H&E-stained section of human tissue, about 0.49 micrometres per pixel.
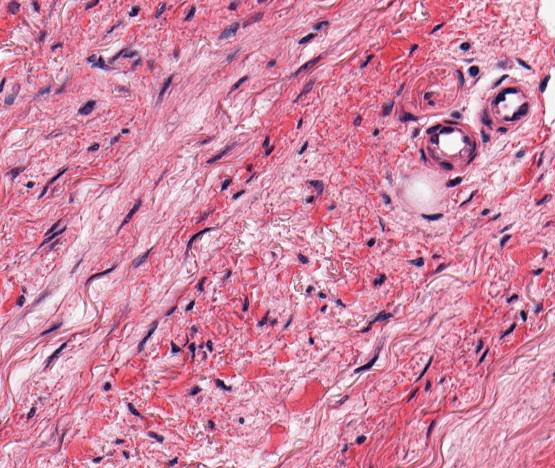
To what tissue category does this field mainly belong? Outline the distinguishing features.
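The tissue here is dermis. Notice that the nuclei are few and scattered singly through the stroma, not packed in sheets. At the centre the stroma is loose and pale, with wispy, fragmented pink collagen. There is no epithelium and there are no fat cells.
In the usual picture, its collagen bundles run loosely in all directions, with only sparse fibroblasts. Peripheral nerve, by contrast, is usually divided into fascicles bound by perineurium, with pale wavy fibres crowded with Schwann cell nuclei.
So the sparse, single nuclei and loose collagen here set it apart from nerve.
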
